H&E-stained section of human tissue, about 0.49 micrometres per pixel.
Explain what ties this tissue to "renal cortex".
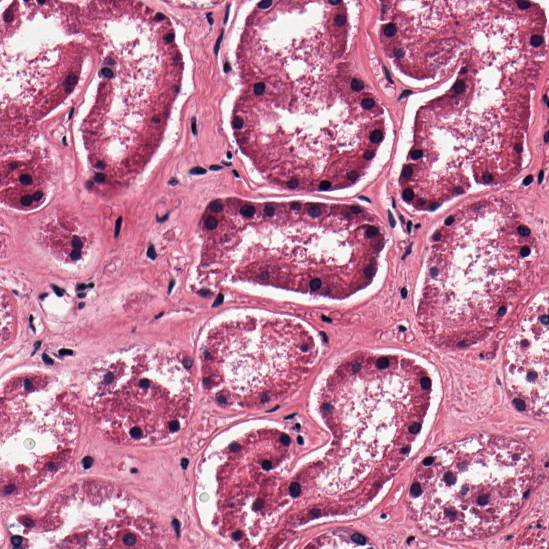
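Tissue: renal cortex.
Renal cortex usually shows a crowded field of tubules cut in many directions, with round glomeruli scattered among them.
Tubules are present here, which agrees with that. Each tubule is lined by a single layer of cuboidal to low columnar epithelial cells. Lining cells: abundant, deeply eosinophilic, granular cytoplasm. Epithelial nuclei: round, dark, in a single row toward the cell bases. Lumens: not clean and empty; they hold pale, fluffy, frayed pink material.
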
